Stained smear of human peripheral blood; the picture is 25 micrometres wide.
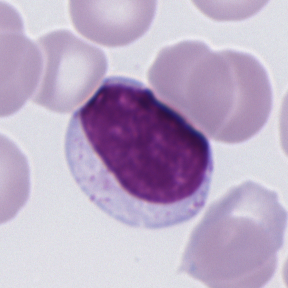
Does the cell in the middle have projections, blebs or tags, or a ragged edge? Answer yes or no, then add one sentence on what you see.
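No. The cell outline is smooth and rounded, without projections.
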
